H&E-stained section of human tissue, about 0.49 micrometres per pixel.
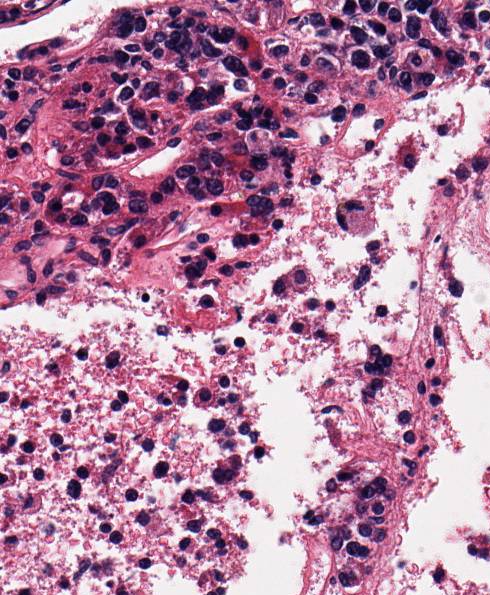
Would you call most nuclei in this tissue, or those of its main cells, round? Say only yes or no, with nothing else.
Yes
